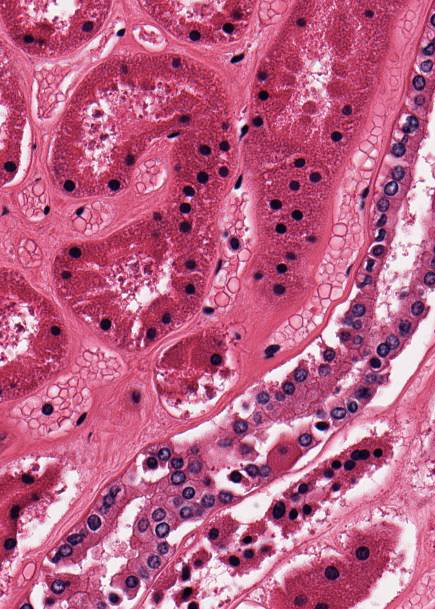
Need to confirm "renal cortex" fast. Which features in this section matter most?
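This is renal cortex. Look first at the upper left part of the field: it is filled with closely packed tubule profiles cut in various planes.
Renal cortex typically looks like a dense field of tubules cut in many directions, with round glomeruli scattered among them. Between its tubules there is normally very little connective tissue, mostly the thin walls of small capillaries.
So the close packing and the varied planes of cut in those upper left tubules go with that usual pattern. The cells lining the upper tubules have abundant granular eosinophilic cytoplasm, and their nuclei are small, round and darkly stained.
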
